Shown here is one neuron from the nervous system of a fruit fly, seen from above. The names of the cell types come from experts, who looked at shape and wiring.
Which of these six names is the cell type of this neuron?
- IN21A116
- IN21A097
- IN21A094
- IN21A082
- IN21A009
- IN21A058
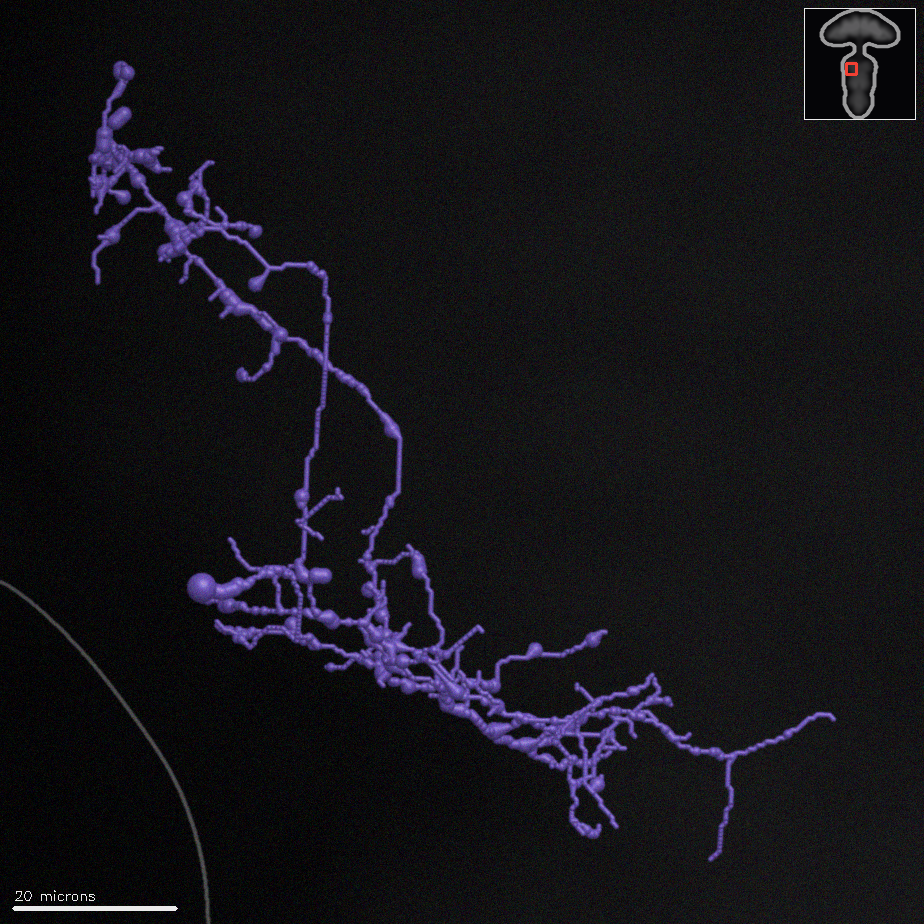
IN21A094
